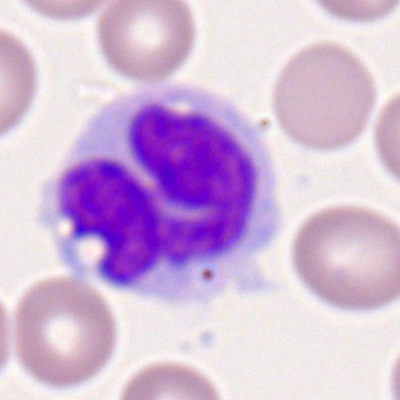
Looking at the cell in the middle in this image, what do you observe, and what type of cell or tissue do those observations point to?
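See how the nucleus in this one splits into two large lobes lying side by side. Its chromatin has taken up a deep purple stain, and the cytoplasm around it is a pale lilac-blue. Down at the lower left of the cytoplasm there are a few small clear vacuoles. It's a monocyte.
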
